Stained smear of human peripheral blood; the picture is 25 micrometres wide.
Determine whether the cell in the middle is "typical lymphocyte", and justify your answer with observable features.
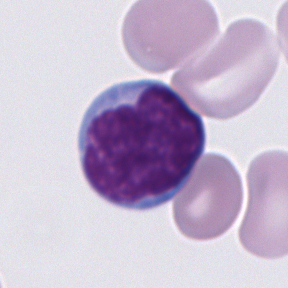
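Typical lymphocyte is the right name here; myeloblast is not. What decides is the chromatin: dense and coarsely clumped, with small paler gaps between the clumps.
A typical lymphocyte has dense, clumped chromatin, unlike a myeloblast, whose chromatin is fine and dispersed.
The nucleus shows a shallow notch along its upper edge.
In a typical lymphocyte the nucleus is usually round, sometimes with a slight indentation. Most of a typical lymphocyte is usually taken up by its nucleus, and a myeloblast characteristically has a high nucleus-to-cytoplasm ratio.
Here the nucleus fills most of the cell, a feature that suits both names. The outline is round and smooth, and no nucleoli, granules or vacuoles are visible.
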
